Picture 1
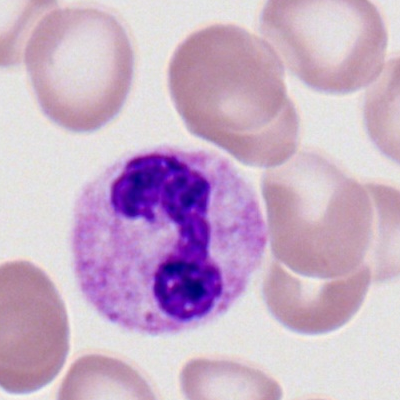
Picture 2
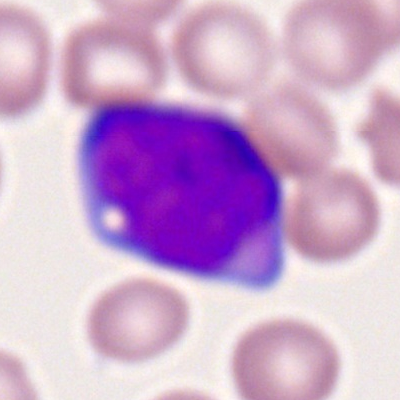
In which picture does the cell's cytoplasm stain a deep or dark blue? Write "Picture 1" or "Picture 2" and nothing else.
Picture 2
